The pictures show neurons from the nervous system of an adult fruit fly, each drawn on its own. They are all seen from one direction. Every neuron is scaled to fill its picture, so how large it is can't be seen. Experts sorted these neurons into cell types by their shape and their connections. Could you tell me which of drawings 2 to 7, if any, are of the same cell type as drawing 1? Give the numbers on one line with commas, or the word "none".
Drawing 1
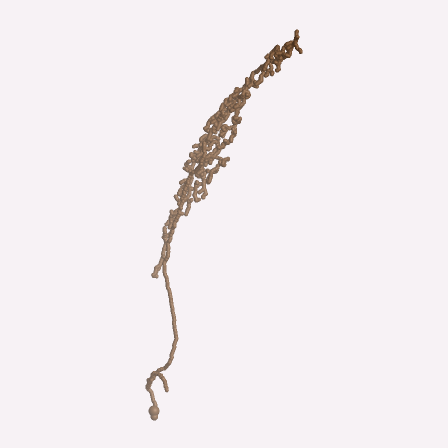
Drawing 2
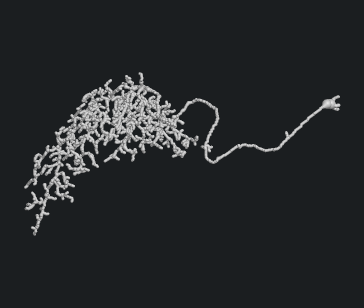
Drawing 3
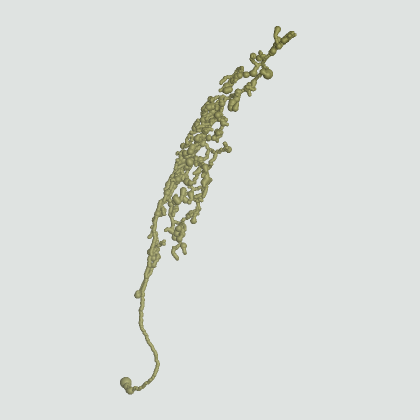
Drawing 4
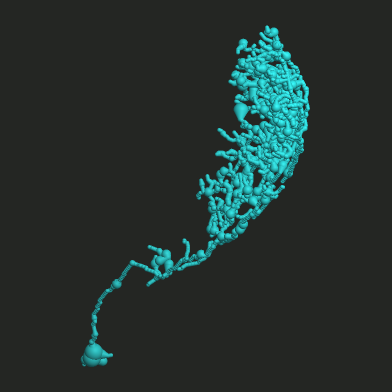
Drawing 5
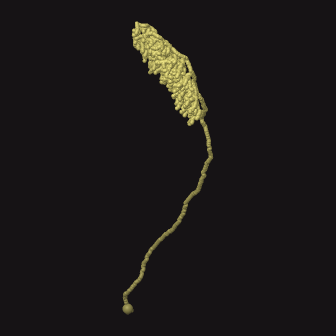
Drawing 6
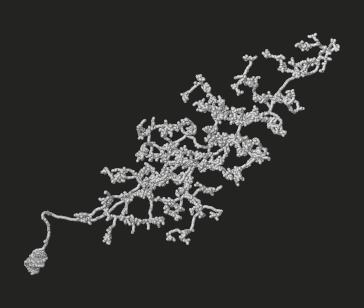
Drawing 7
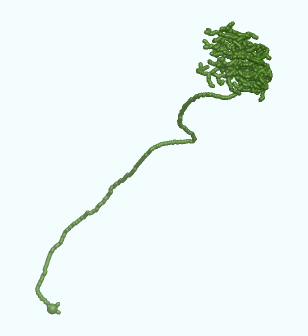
3, 6, 7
